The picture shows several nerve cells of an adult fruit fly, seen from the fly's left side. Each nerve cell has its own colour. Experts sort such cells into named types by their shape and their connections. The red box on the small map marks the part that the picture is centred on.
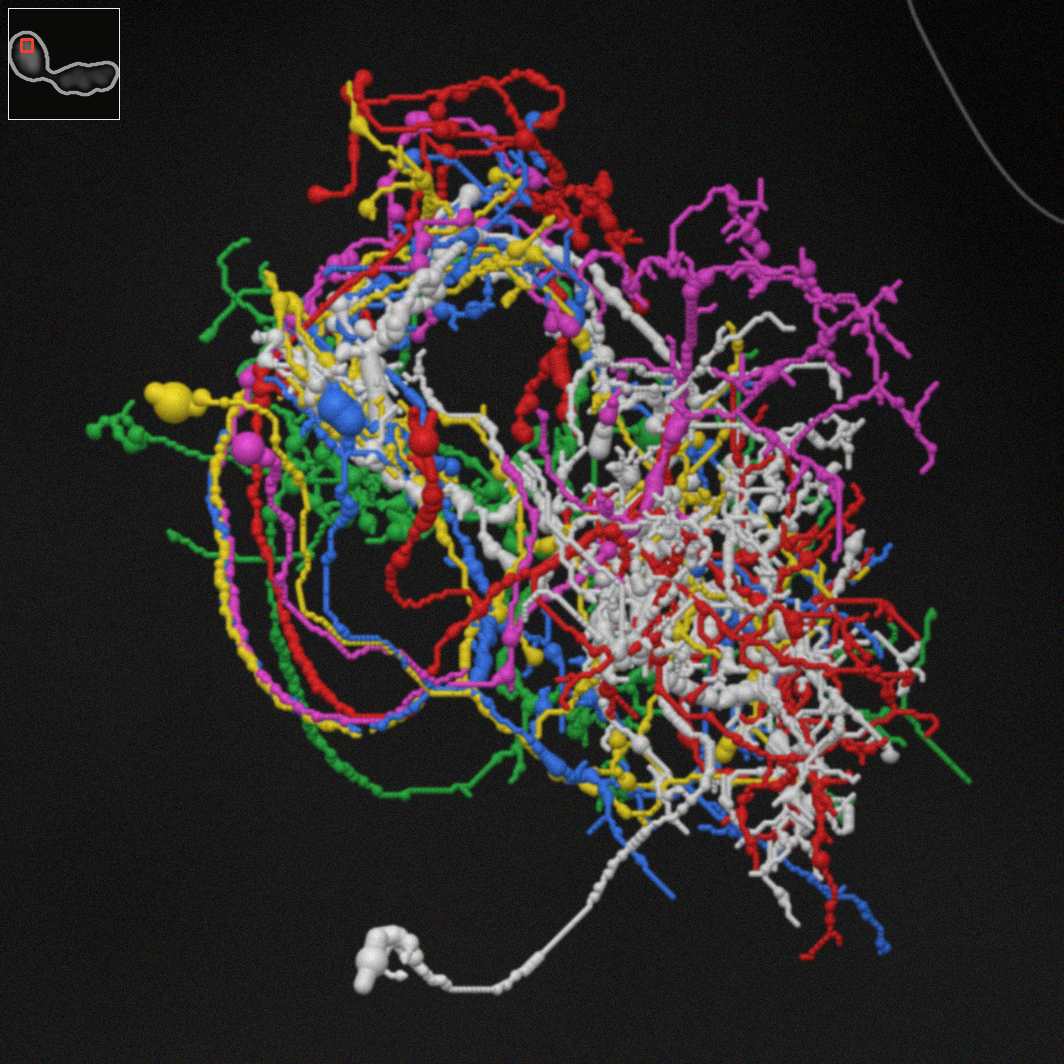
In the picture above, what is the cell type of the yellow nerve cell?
LHAD1a2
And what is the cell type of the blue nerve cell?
SLP035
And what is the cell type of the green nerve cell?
LHAD1f3_b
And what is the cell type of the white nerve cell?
LHAV2k8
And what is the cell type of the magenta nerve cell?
LHAD1a1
